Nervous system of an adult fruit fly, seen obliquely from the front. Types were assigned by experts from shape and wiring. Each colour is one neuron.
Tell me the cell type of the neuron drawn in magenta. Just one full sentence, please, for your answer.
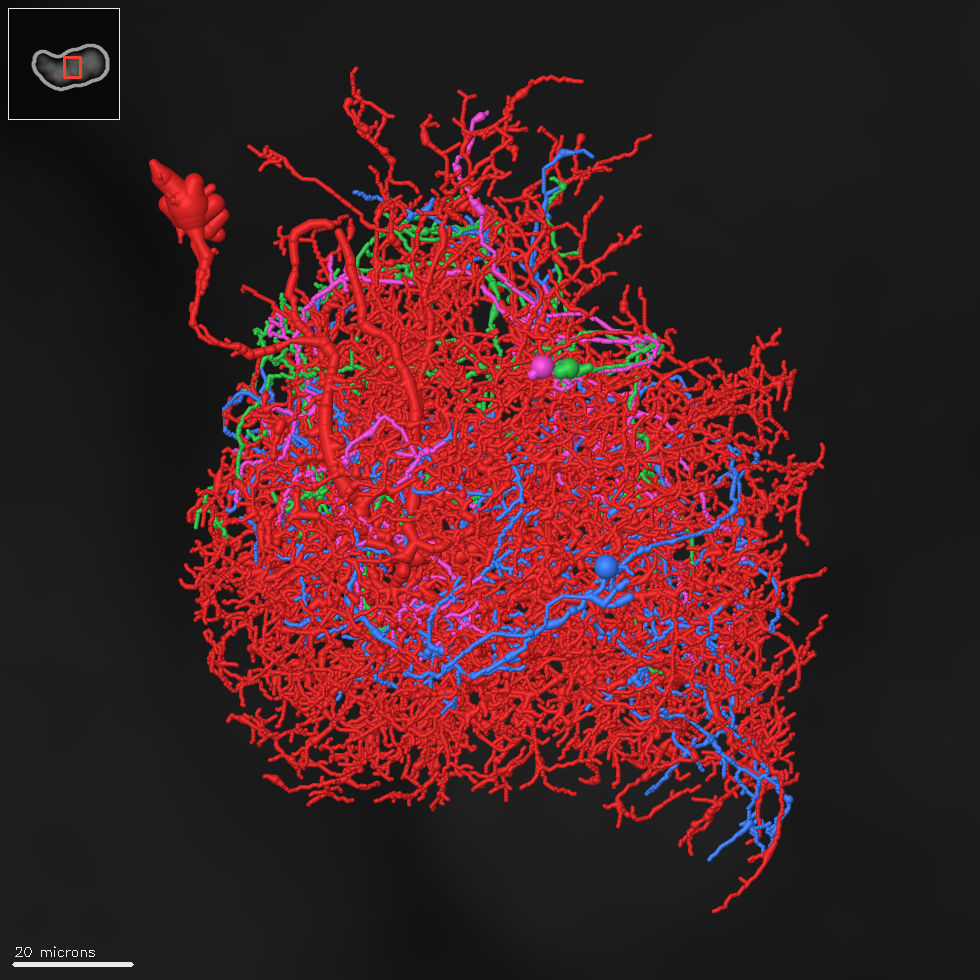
The cell type of this neuron is CB2323.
